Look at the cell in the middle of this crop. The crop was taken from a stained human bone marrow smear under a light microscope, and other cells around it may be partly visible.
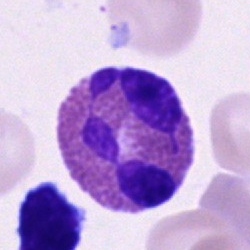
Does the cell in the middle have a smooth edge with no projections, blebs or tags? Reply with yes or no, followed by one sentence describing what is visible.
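Yes. The cell outline is round and smooth.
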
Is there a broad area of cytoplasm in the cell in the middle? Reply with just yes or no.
Yes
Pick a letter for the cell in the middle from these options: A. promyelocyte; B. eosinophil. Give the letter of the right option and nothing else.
B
